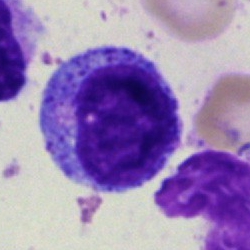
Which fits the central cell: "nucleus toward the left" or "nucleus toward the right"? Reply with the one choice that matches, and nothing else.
Nucleus toward the right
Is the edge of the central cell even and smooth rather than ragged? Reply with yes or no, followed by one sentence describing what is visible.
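Yes. The cell has a round, smooth outline.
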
